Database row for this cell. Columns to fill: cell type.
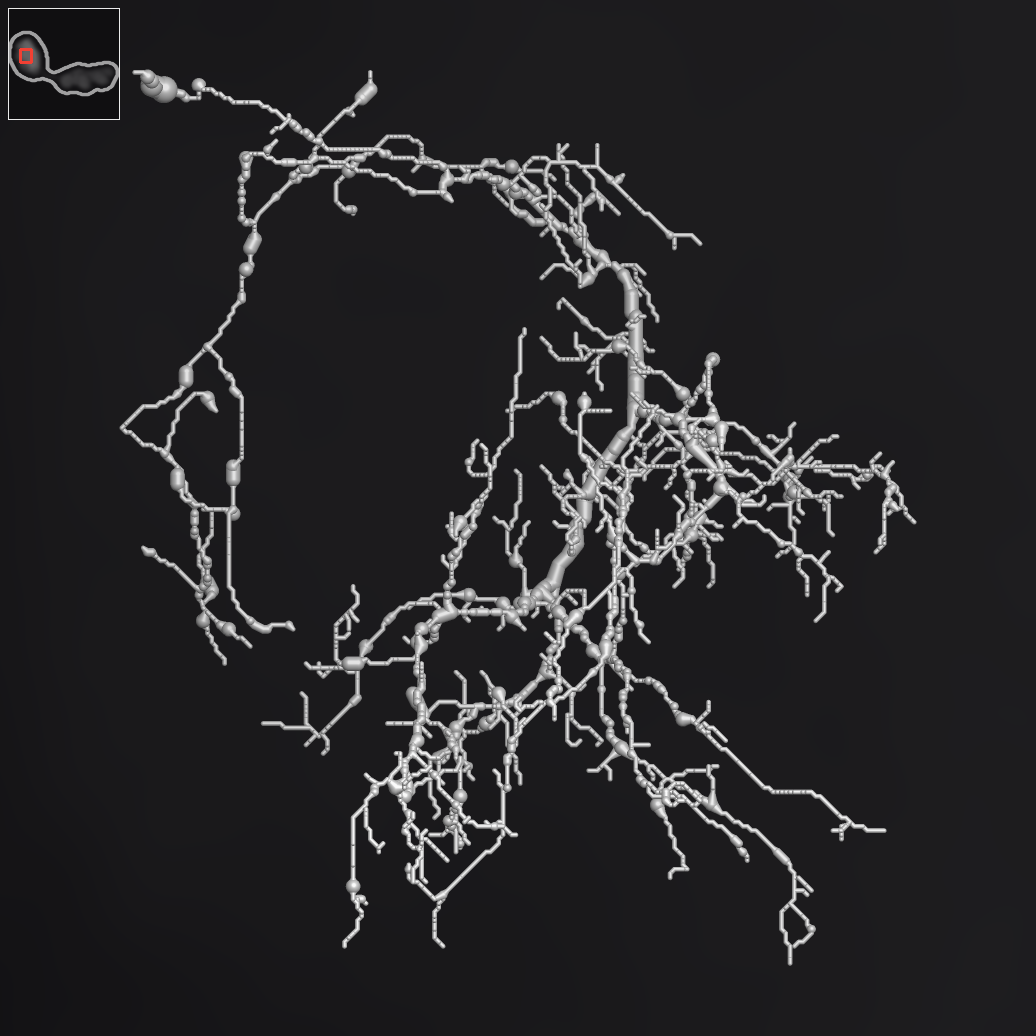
AVLP222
